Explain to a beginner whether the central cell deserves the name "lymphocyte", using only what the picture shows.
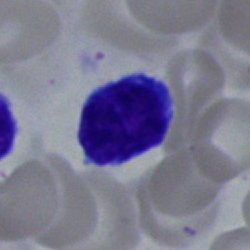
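Going through it quickly: the cell is oval, its edge slightly uneven, with a small pointed projection sticking out at the lower left. The chromatin is dense and dark blue-purple throughout, which goes with lymphocyte rather than blast.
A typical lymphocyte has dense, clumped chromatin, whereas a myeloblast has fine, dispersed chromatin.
There's no nucleolus to be seen, and that goes with lymphocyte too.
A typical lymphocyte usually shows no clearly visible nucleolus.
Almost no cytoplasm shows around the nucleus, which doesn't count against blast.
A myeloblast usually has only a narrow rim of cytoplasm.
No granules are seen either, and that would suit both names.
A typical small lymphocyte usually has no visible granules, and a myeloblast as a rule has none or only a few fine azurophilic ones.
So lymphocyte fits, and blast doesn't.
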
